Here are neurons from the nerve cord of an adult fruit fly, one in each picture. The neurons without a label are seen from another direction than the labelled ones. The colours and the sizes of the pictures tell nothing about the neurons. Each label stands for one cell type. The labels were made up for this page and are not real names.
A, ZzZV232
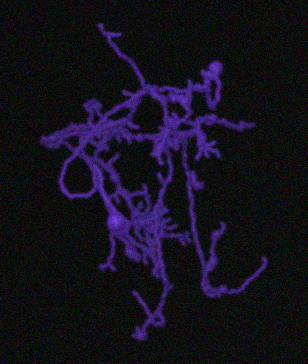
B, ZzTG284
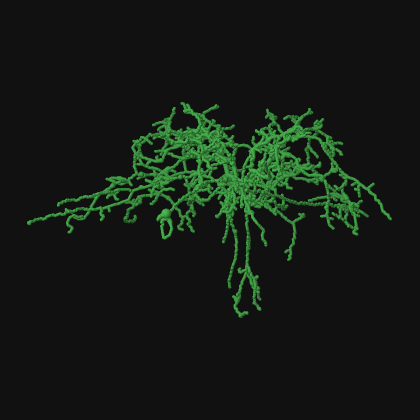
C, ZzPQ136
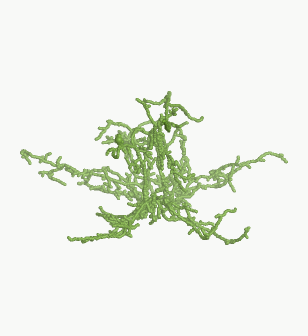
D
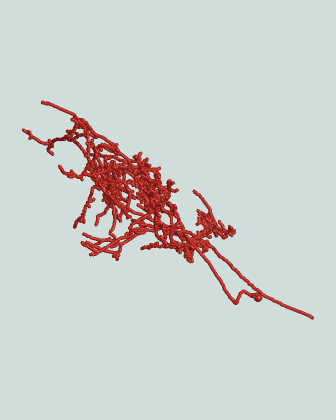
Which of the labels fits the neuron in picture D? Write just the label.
ZzTG284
